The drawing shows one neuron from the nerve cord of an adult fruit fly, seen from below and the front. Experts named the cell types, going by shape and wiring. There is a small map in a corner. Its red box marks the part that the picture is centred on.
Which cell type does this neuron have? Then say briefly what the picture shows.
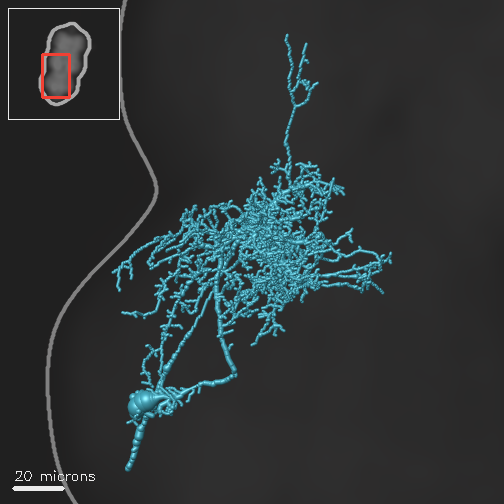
It is of cell type MNad34. It is a motor neuron of the nerve cord. From top to bottom in the picture it spans about 180 microns. In this view it is taller than it is wide.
